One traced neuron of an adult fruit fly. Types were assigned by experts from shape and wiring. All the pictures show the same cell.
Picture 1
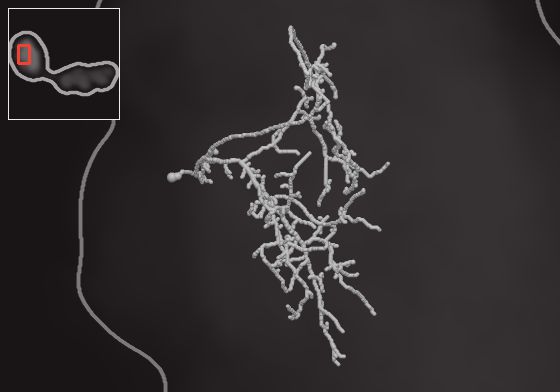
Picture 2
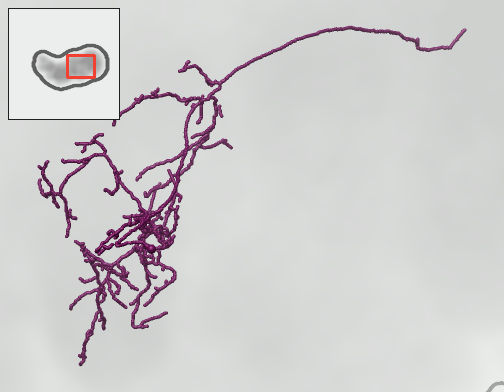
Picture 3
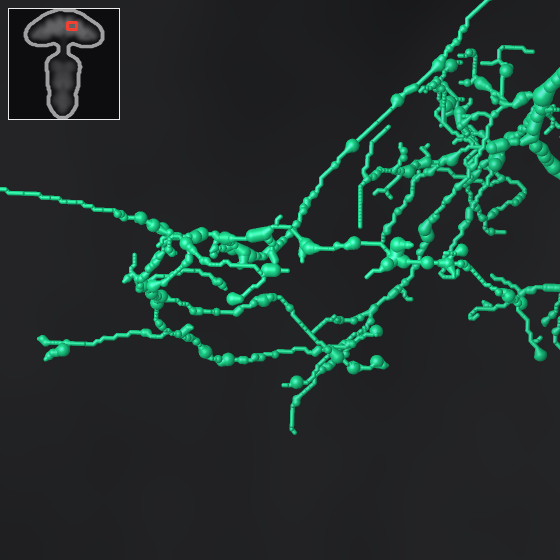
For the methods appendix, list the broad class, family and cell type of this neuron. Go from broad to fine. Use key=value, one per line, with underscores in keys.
broad_class=central-brain intrinsic neuron
family=hemilineage VLPa1_medial
cell_type=aSP10A_b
